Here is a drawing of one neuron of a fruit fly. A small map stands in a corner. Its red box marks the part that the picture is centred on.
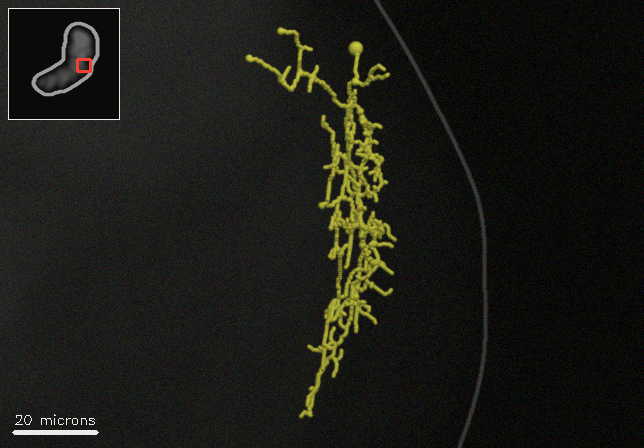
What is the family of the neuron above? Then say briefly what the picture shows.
Its family is Cm. It is an optic-lobe intrinsic neuron. Its cell body lies at the top of the picture. From top to bottom in the picture it spans about 95 microns. Dozens of branch ends can be seen.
